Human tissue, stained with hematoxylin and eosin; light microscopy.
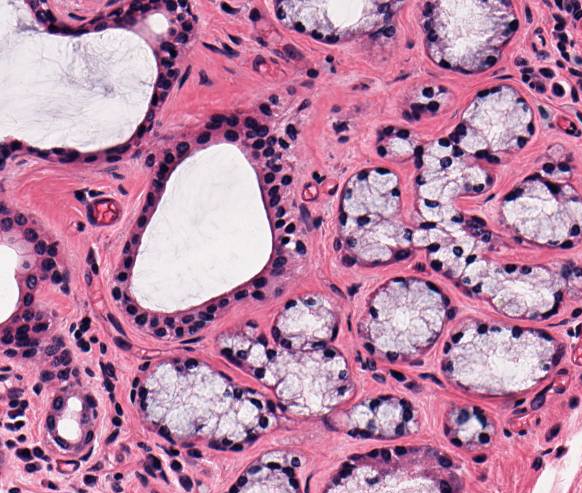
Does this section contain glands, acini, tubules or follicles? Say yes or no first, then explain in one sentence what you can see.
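Yes. Rounded clusters of mucous acini fill the right half and lower part of the field, while large open lumens lie in the upper left.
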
